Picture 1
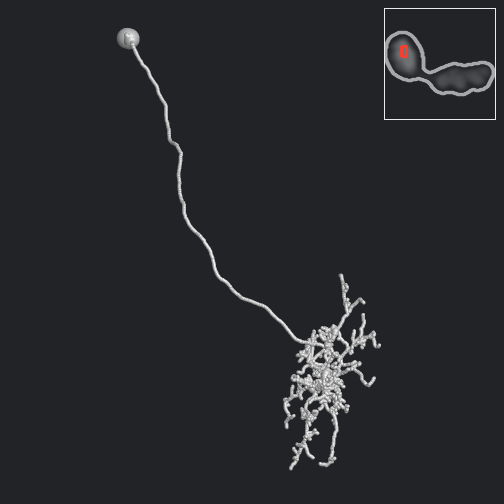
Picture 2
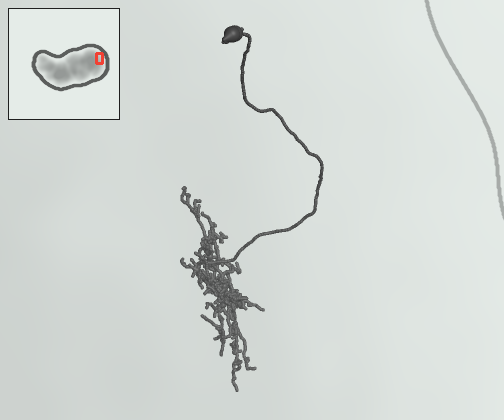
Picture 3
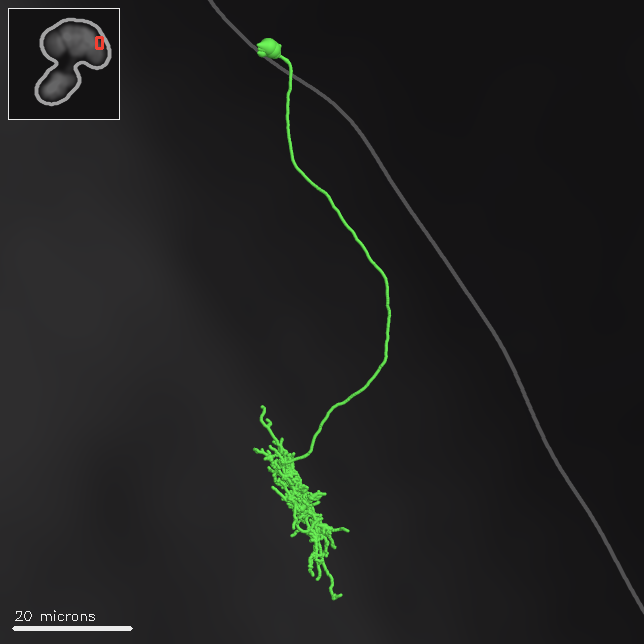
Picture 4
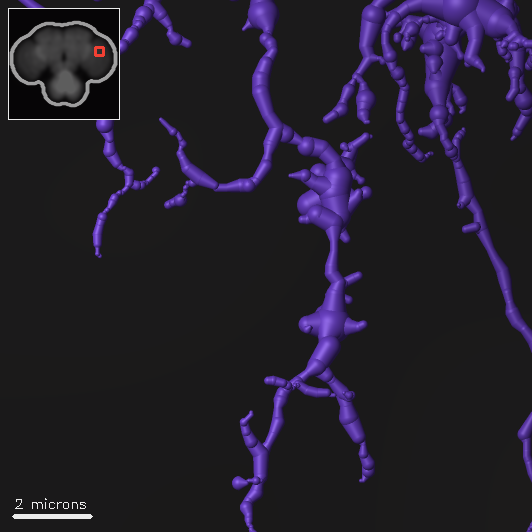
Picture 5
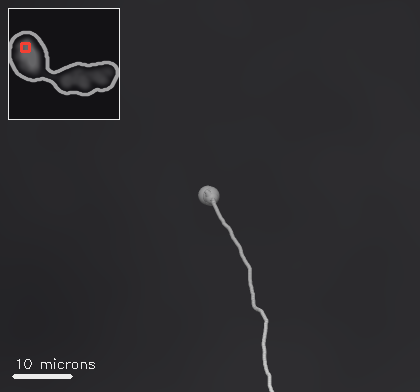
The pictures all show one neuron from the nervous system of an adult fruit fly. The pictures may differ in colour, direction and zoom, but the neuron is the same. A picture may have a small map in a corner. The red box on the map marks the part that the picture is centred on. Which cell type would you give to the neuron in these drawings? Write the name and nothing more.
Dm8b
